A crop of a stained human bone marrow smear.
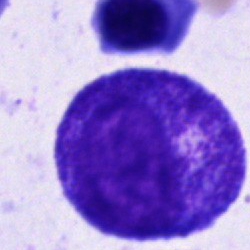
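Promyelocyte. The cell surface is free of projections and blebs. Its chromatin is finely granular rather than coarsely clumped. A paler, speckled area lies on the right side of the nucleus. No vacuoles are visible anywhere in the cell.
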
